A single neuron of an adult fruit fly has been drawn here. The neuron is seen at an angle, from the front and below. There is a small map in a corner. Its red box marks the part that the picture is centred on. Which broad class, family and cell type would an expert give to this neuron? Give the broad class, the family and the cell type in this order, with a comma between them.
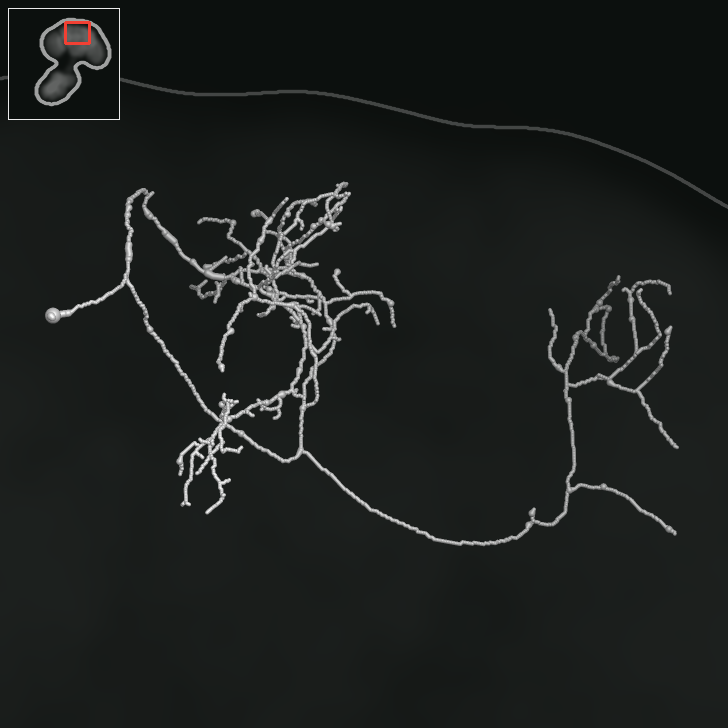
central-brain intrinsic neuron, hemilineage AOTUv4_dorsal, CRE003_b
